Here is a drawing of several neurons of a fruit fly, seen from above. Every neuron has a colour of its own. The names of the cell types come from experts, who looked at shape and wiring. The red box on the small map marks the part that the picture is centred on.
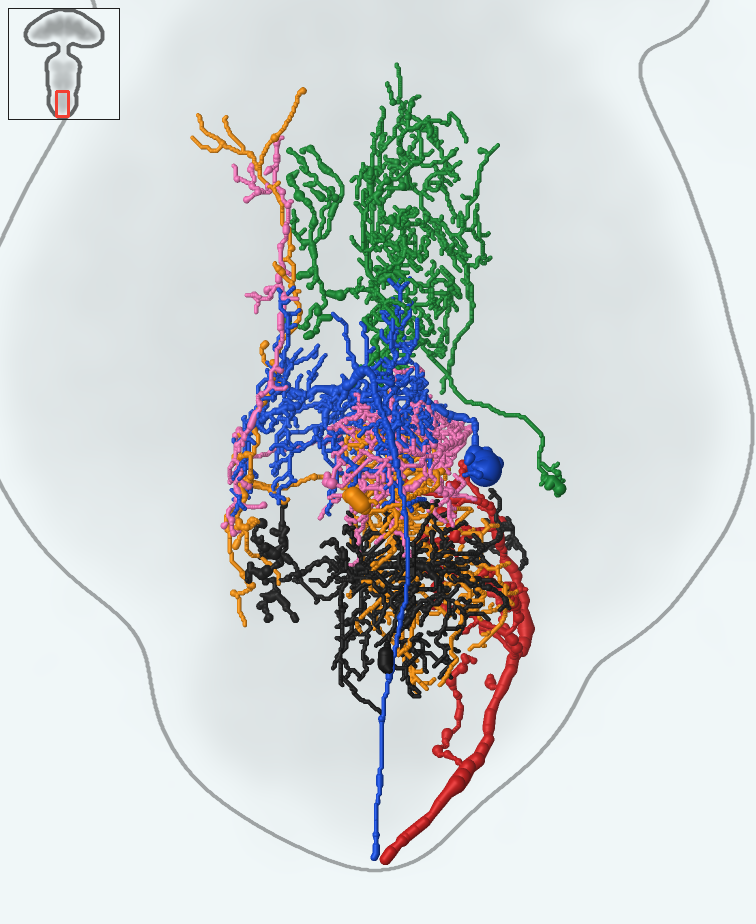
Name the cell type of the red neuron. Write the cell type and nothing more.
SNxx11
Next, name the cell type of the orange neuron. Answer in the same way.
INXXX315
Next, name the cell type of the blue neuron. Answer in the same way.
MNad06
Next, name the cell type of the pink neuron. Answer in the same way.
INXXX332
